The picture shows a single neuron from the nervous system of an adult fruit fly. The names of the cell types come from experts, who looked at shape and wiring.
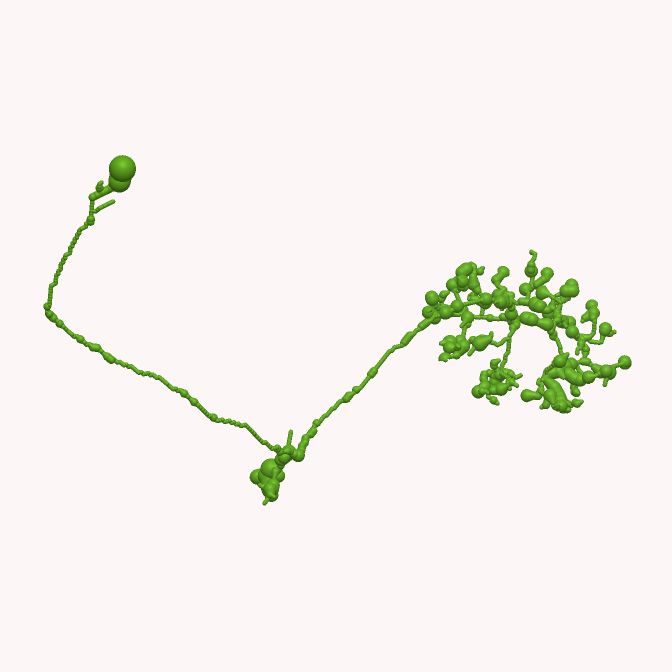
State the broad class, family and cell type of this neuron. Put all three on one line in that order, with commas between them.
central-brain intrinsic neuron, hemilineage EBa1, ER3d_b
